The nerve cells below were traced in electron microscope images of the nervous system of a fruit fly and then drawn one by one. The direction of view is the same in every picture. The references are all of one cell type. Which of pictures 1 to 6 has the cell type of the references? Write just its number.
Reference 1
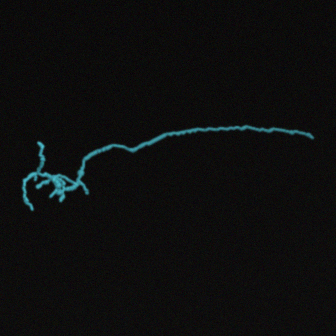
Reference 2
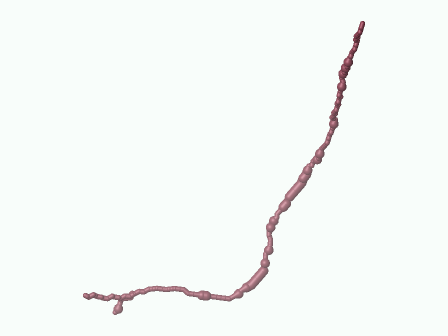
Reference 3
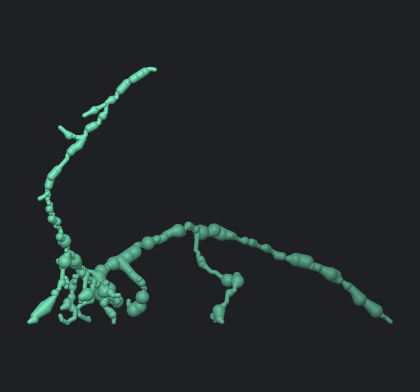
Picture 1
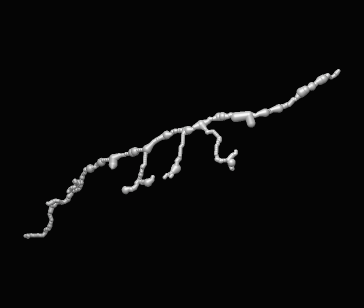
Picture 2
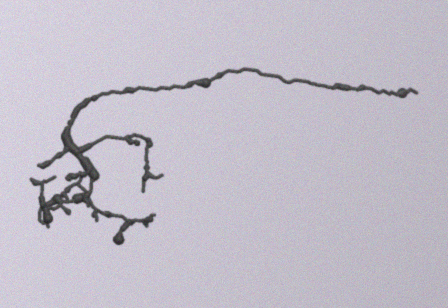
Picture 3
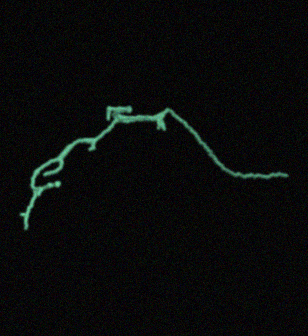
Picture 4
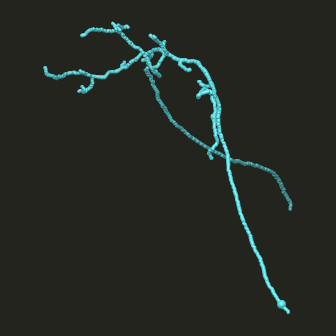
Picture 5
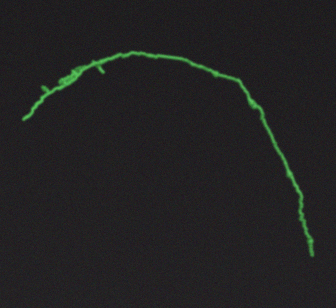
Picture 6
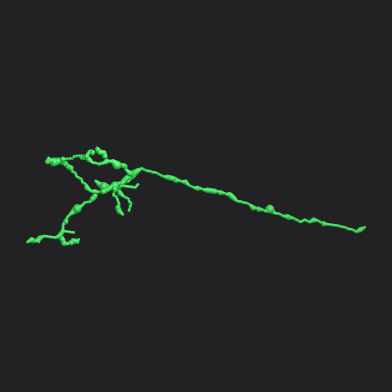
2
